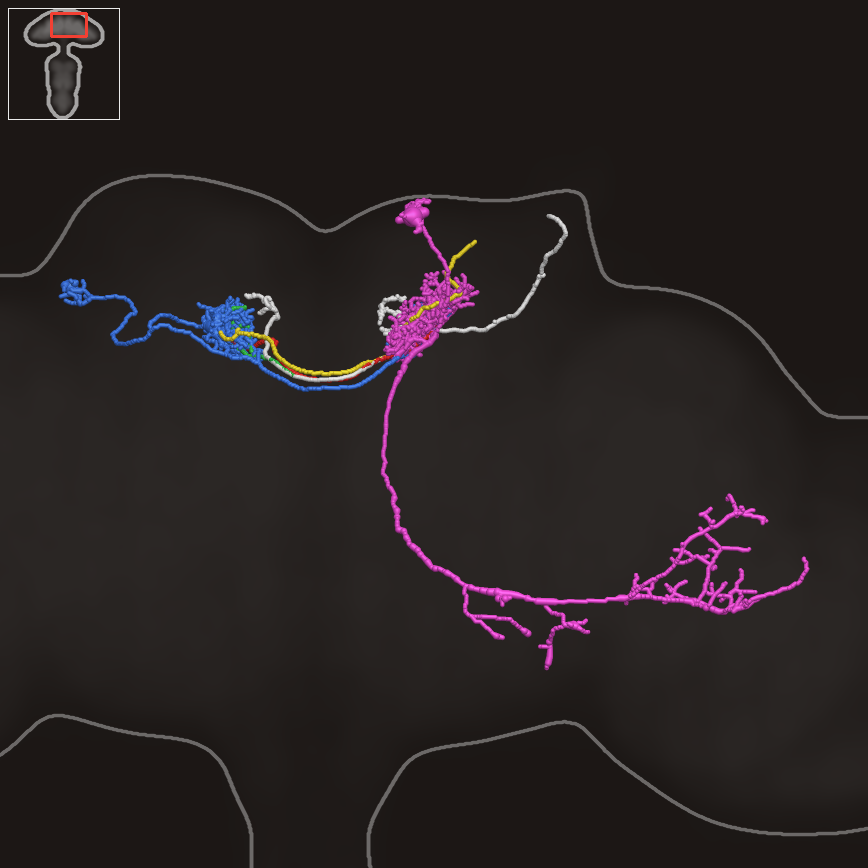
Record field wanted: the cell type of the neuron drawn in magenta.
VM6_adPN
